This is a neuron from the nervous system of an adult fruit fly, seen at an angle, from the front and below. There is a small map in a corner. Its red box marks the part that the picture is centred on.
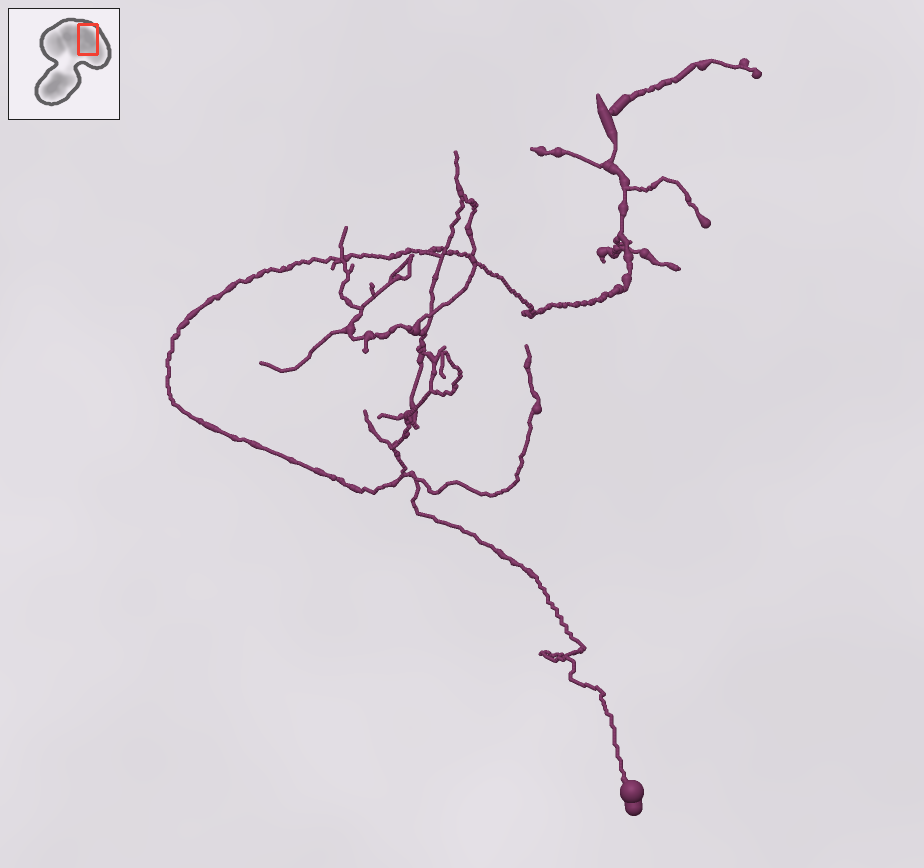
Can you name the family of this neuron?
hemilineage ALv1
